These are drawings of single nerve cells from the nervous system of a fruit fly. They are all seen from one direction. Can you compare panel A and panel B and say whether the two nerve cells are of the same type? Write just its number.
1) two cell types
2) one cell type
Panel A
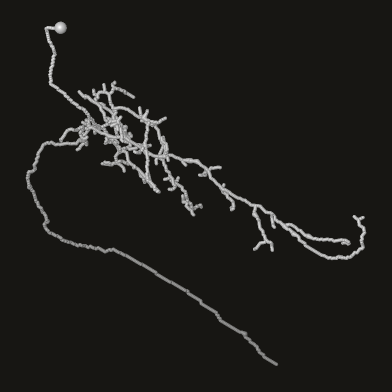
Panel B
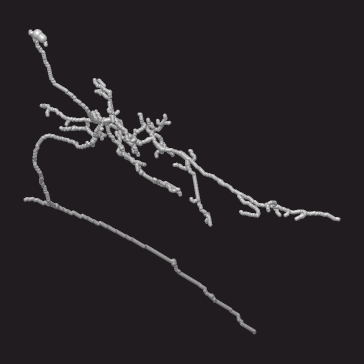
2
